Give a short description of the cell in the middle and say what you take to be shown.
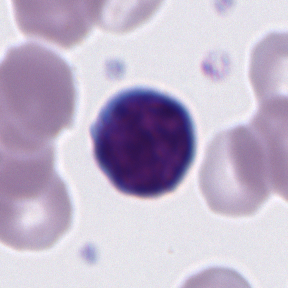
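Dense, dark purple chromatin here, coarsely clumped, and no nucleoli show in the nucleus. The cytoplasm is just a very thin bluish rim around it, and the cell has no vacuoles. It's a typical lymphocyte.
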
